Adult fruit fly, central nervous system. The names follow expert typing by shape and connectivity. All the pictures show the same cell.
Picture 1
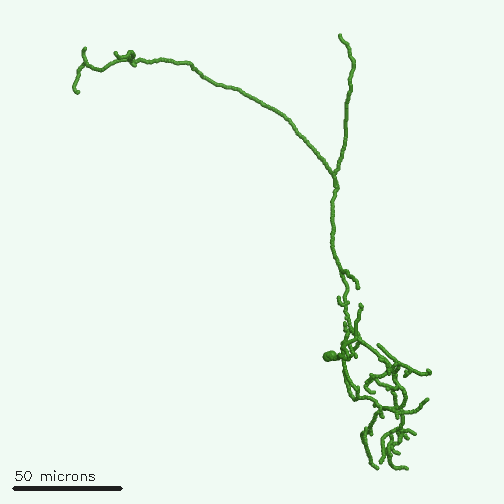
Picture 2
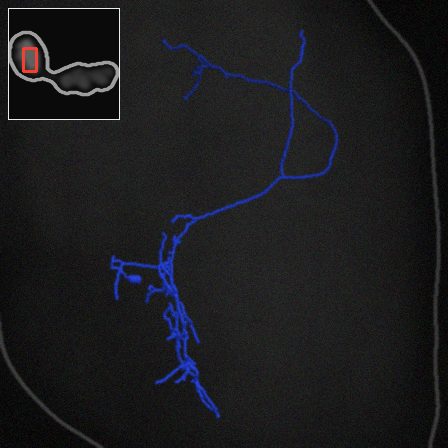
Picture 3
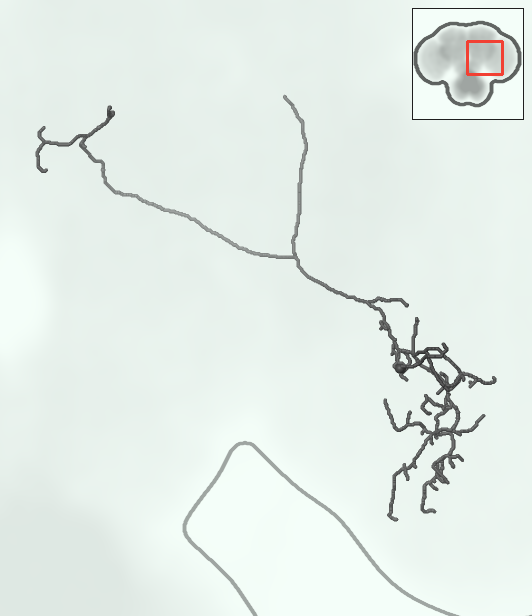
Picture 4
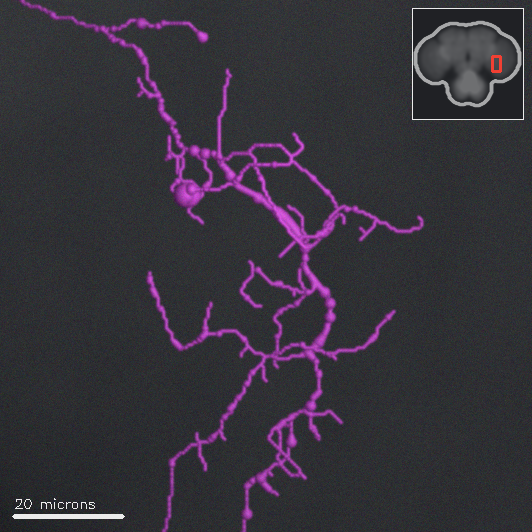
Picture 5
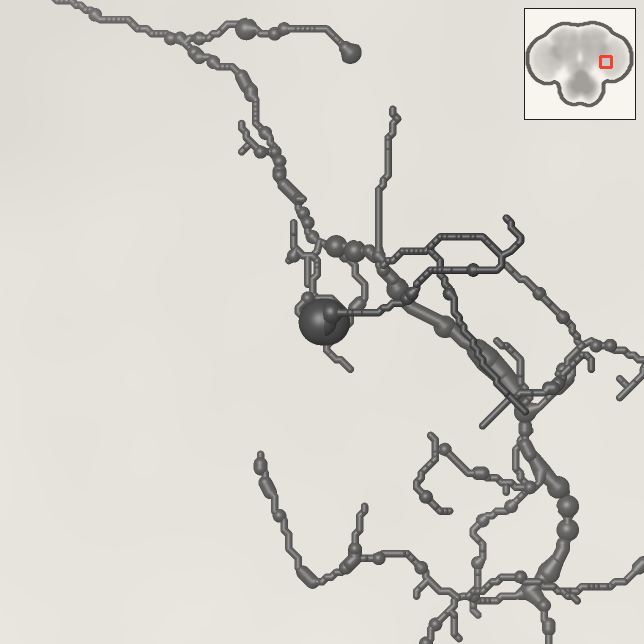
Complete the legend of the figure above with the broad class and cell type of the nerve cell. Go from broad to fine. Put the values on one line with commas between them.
visual projection neuron, aMe5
